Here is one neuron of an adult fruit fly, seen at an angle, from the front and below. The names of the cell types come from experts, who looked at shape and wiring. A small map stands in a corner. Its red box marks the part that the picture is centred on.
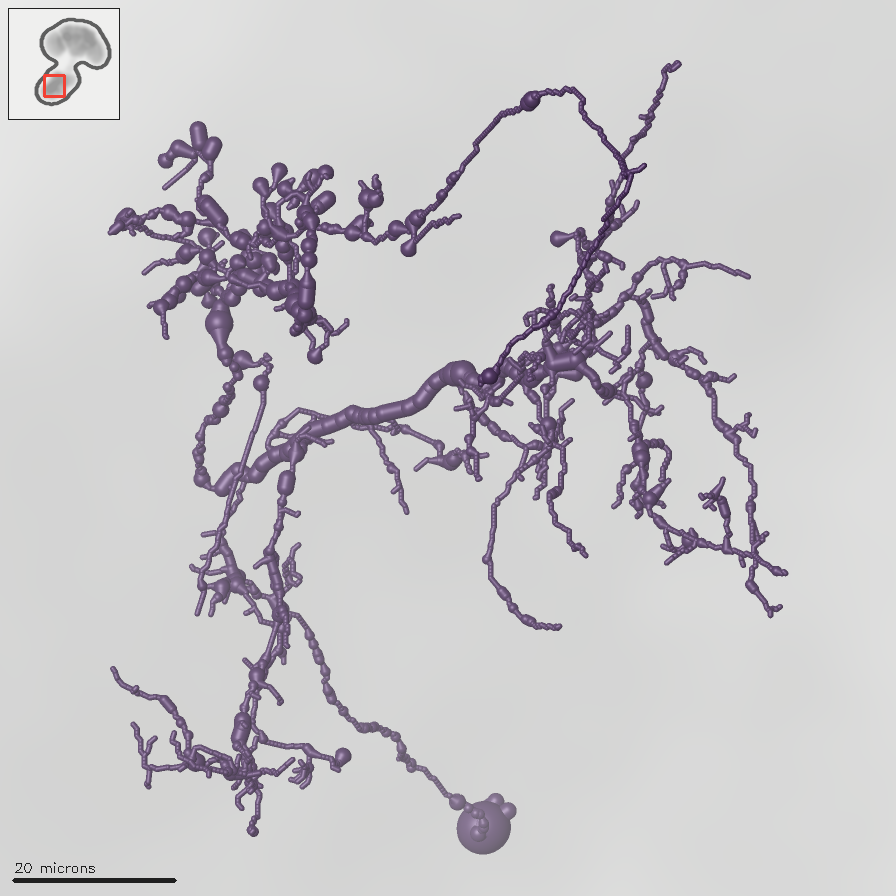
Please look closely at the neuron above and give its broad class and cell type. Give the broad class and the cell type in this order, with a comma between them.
nerve-cord intrinsic neuron, INXXX276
